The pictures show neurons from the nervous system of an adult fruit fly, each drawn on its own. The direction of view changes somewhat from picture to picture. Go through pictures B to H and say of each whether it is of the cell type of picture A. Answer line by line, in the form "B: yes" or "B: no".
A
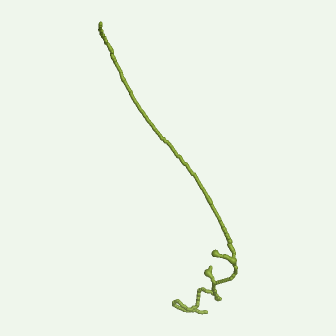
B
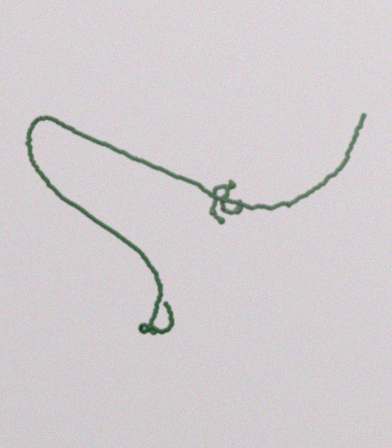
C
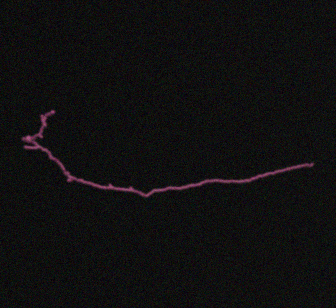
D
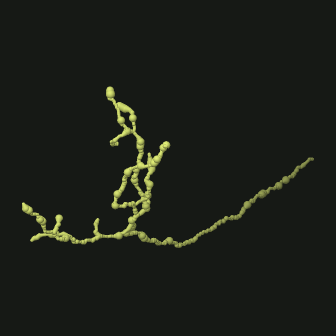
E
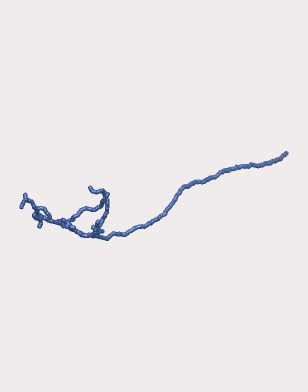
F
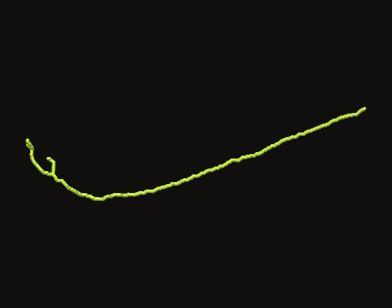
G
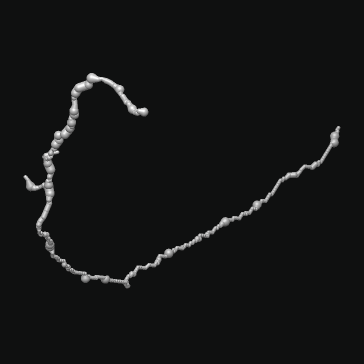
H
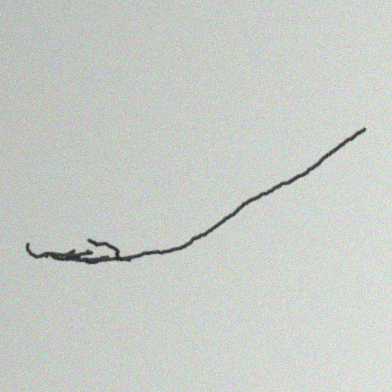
B: yes
C: no
D: no
E: no
F: no
G: no
H: no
